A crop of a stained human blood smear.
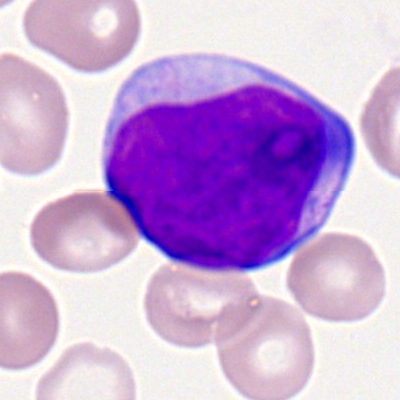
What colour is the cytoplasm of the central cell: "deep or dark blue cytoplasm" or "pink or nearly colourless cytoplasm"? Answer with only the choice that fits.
Deep or dark blue cytoplasm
